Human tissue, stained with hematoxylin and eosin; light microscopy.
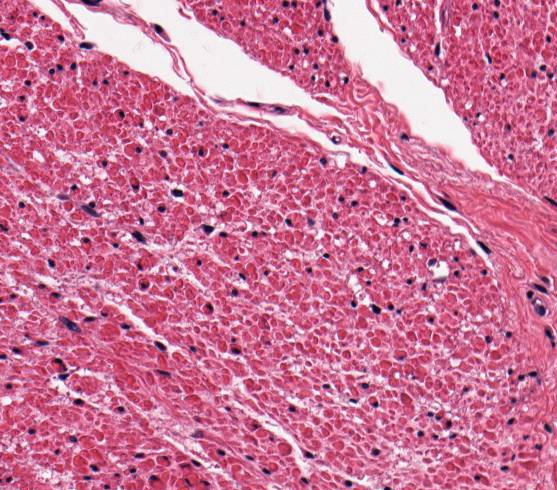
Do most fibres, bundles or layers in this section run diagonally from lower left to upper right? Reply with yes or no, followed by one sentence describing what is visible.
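No. Thin strands of connective tissue divide the muscle into bundles and run diagonally from upper left to lower right.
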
